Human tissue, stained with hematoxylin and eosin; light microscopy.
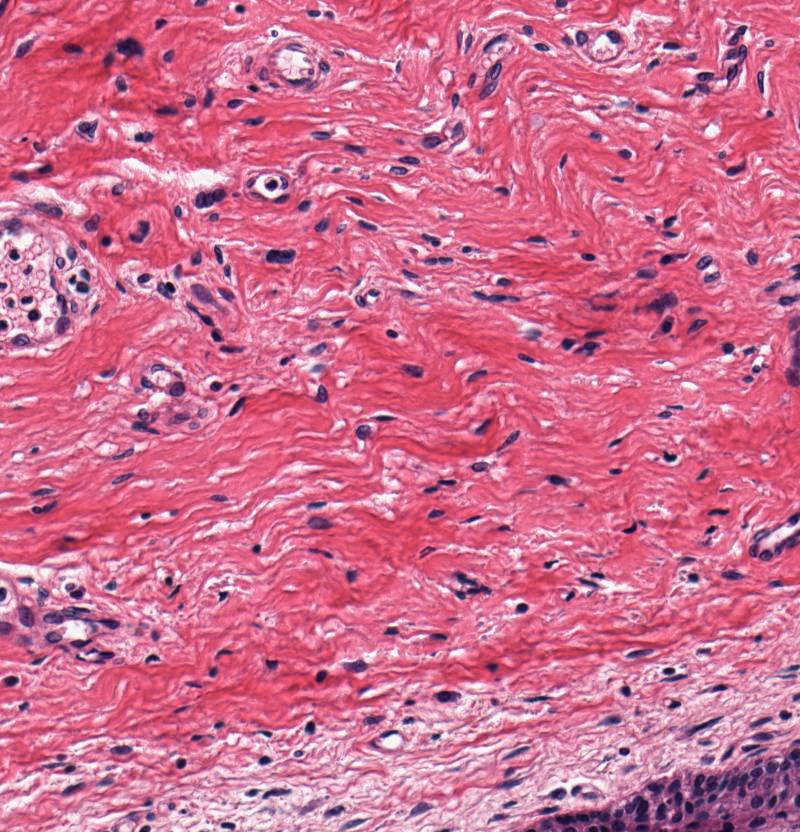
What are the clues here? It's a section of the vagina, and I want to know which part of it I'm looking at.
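The tissue here is dense connective tissue: most of the field is dense, deeply eosinophilic collagenous stroma. Its collagen fibres are wavy and run in irregular bundles, mostly from side to side. Small vessels with round, open lumens sit in the upper left.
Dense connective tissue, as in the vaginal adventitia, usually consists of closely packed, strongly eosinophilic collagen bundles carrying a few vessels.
In the lower right corner is a crowded cluster of cells with small, dark, round nuclei.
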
